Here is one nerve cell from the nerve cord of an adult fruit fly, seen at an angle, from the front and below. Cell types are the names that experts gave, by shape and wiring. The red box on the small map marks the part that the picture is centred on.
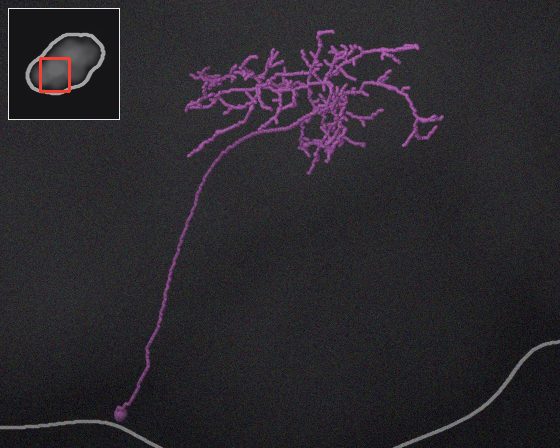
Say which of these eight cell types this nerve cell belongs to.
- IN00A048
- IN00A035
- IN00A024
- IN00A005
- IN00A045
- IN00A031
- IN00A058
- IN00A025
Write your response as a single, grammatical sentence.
Regarding its cell type, the nerve cell is IN00A058.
